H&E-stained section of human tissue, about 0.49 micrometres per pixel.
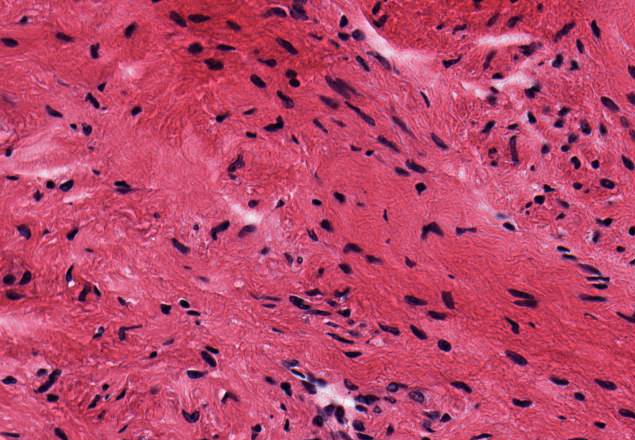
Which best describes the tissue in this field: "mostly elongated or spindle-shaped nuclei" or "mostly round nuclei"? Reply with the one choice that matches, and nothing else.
Mostly elongated or spindle-shaped nuclei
